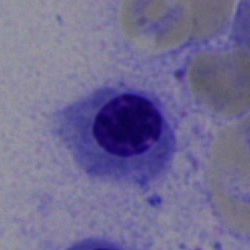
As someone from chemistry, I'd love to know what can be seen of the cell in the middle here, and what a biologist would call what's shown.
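Start with the chromatin, which is dark purple and coarsely clumped. The nucleus lies off-centre, with more cytoplasm to its left and below it. No granules are present in the cytoplasm. The outline of the cell is irregular and fades into the background. This cell is an erythroblast.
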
